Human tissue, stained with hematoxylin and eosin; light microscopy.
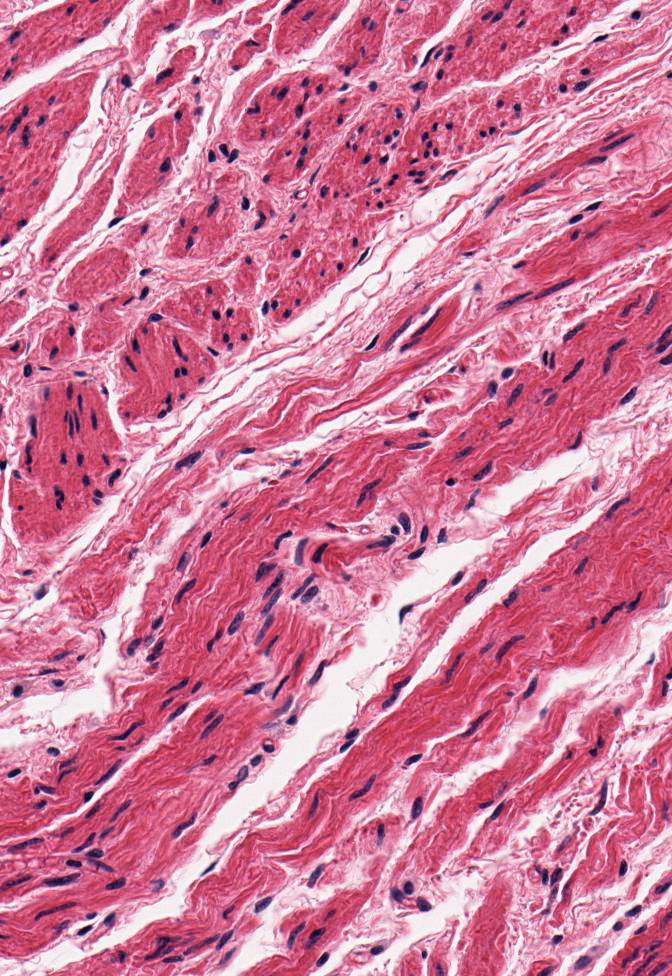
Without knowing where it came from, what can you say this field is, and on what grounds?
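What you have here is smooth muscle. Across the lower right two-thirds, the bundles run diagonally from lower left to upper right. In them the nuclei are elongated, cigar-shaped and dark blue, and lie parallel to the fibres.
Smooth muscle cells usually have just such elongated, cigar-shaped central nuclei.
In the upper left, the bundles are cut across, giving rounded and oval profiles with scattered dot-like nuclei.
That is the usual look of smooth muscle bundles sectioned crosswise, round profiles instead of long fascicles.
Between the bundles run thin strands of pale pink, loose connective tissue.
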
